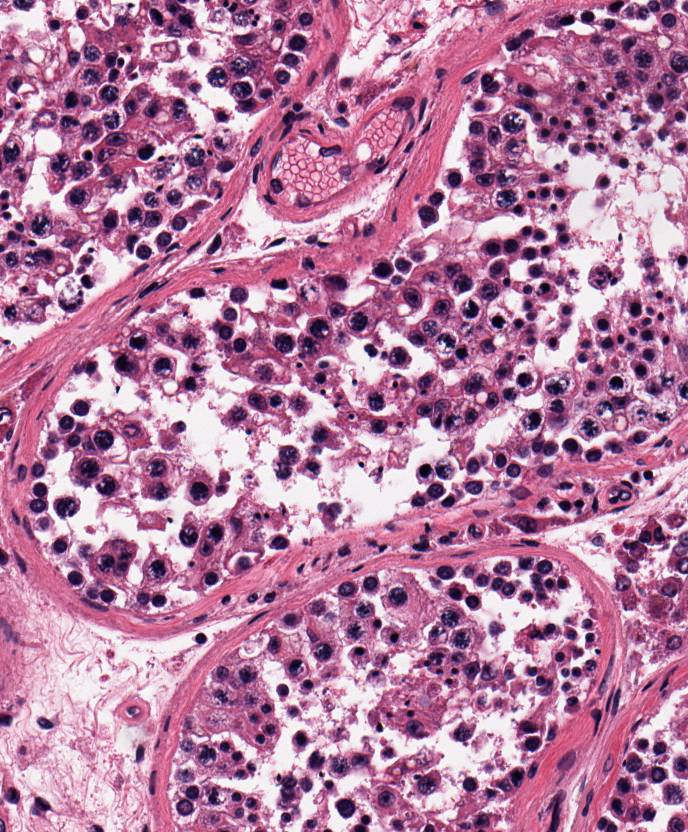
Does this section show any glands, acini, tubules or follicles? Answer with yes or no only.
Yes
